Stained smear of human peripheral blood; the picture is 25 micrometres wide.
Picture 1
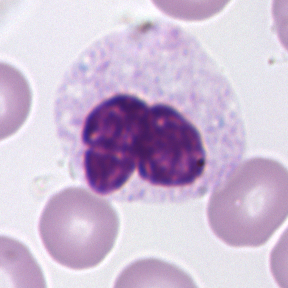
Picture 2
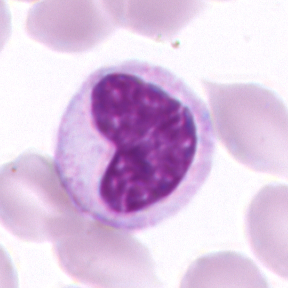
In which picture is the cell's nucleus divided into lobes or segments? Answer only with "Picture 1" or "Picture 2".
Picture 1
